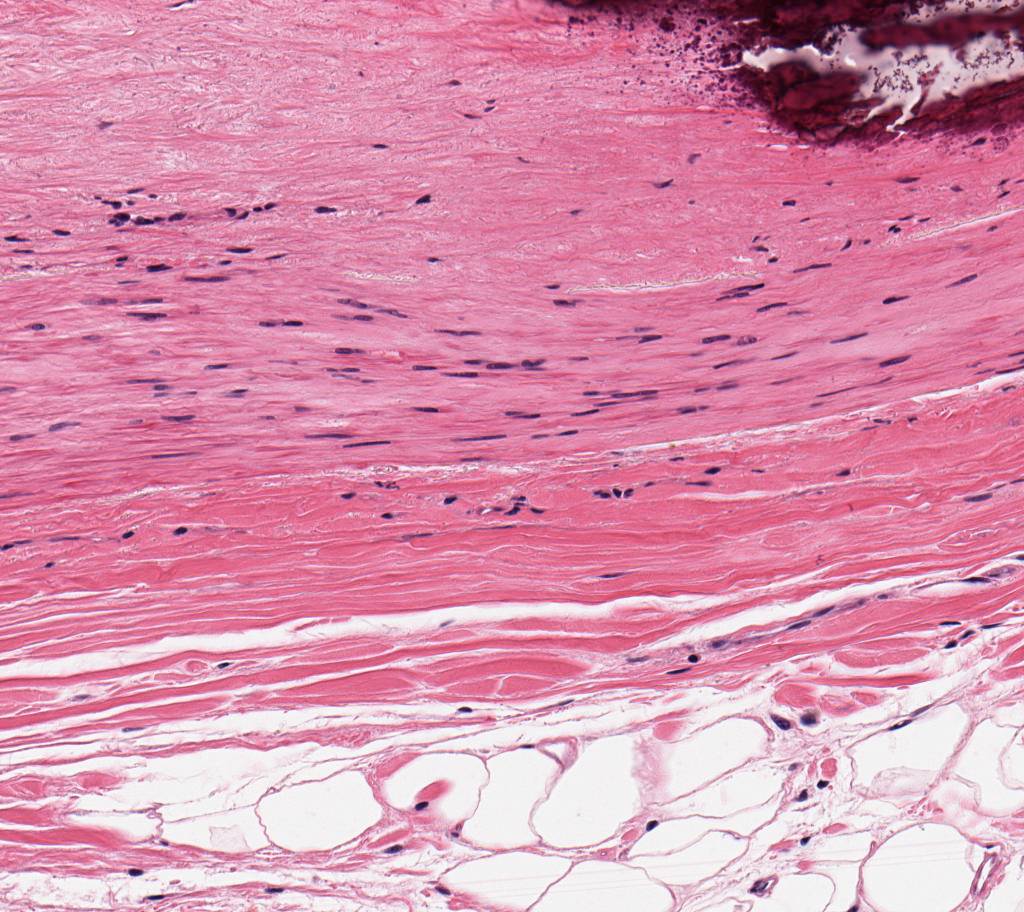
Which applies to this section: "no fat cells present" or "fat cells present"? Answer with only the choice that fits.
Fat cells present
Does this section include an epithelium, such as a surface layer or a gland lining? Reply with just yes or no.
No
